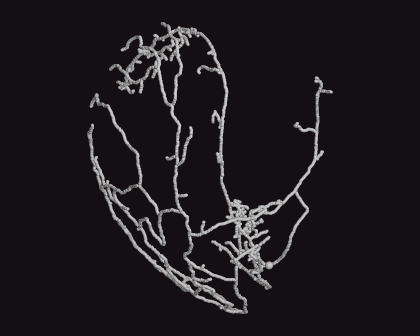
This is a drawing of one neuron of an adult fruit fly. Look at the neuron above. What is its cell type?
aMe4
